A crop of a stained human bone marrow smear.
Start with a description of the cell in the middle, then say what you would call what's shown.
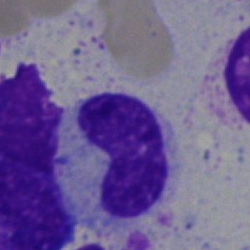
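The nucleus is shaped like a bean, deeply indented on its left side. Its chromatin is dark purple and clumped, with small paler patches between the clumps. Pale greyish blue cytoplasm surrounds it and is widest where it fills the notch of the nucleus on the left. This cell is a band neutrophil.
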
